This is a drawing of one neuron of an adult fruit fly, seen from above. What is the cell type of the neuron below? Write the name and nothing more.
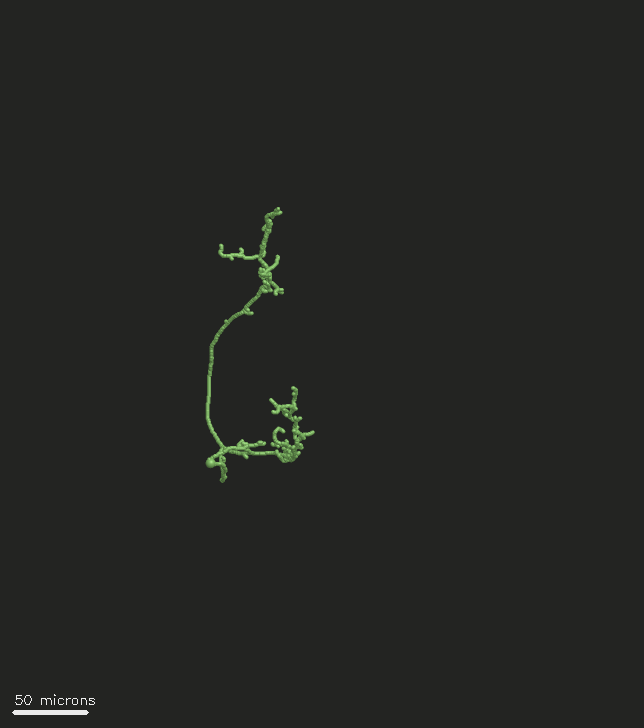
LAL150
